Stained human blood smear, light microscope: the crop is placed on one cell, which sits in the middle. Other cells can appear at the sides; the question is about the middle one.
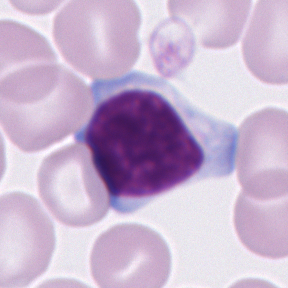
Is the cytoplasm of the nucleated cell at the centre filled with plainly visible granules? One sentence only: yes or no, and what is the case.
No, its cytoplasm is free of any visible granules.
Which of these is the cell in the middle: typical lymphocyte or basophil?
typical lymphocyte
